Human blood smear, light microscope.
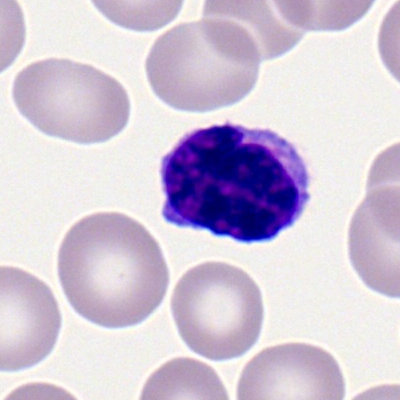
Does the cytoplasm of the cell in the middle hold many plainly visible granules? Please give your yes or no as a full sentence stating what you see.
No, the cell shows no granules in its cytoplasm.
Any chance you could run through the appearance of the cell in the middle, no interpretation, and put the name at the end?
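Start with the outline: the cell is oval, a little wider than it is tall. Inside, the chromatin is dark purple and coarsely clumped. Only scant pale blue cytoplasm surrounds the nucleus, forming a thin crescent mainly on its right side. What you are looking at is a lymphocyte.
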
